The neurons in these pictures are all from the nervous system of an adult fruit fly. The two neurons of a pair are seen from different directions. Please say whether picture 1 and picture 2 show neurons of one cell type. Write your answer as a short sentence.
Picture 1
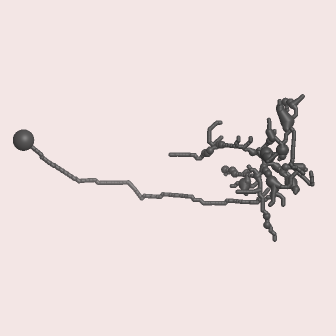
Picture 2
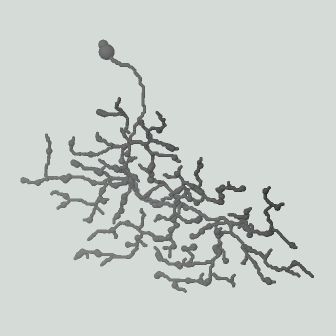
They are of different cell types.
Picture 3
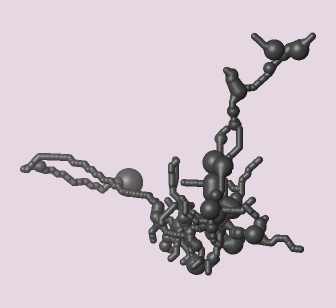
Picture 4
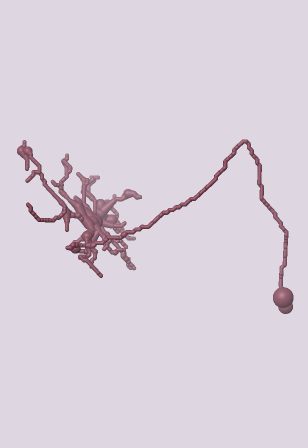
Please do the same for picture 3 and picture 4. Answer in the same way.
They are of different cell types.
